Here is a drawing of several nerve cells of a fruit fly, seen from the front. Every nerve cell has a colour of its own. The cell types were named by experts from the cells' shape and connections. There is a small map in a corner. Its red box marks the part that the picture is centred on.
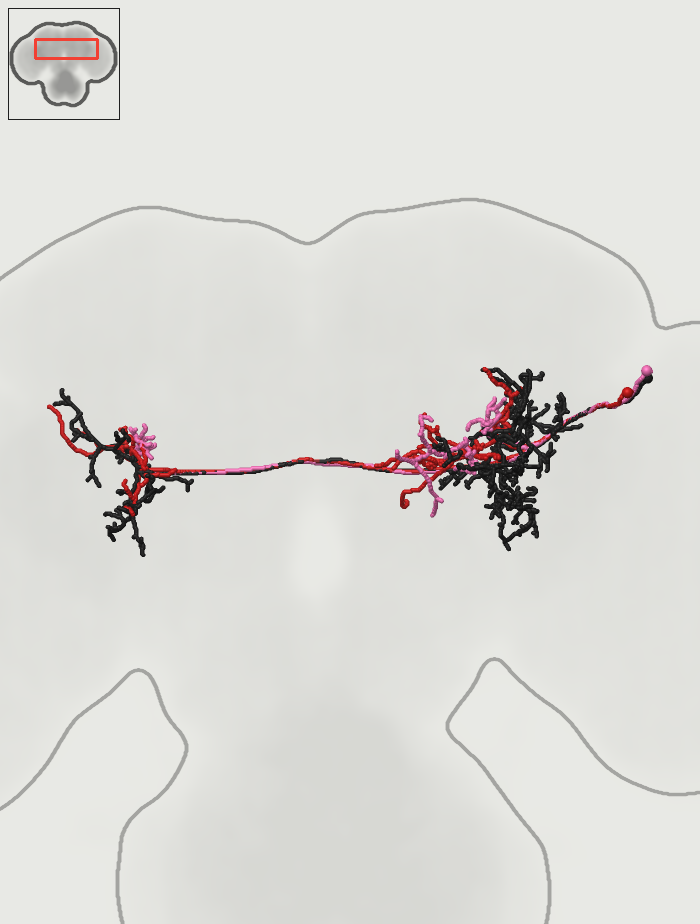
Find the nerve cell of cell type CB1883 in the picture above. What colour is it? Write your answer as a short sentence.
The colour is black.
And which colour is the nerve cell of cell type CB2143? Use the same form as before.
The colour is red.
